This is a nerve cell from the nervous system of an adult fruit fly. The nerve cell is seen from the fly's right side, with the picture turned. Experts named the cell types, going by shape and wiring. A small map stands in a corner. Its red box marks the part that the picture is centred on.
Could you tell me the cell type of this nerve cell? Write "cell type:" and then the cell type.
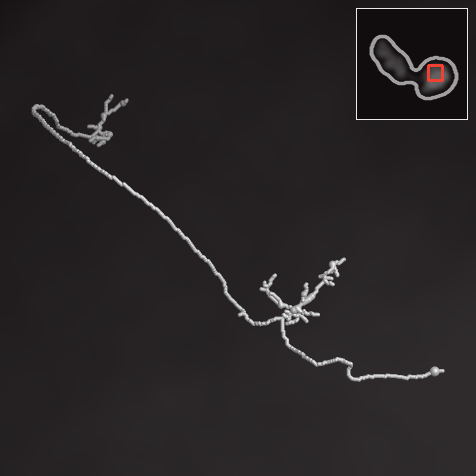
cell type: Tm29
